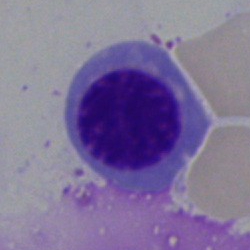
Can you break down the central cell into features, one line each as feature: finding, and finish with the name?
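Nucleus: off-centre, toward the left side
Nucleoli: none visible
Cytoplasm: paler area beside the nucleus, upper right
Granules: none seen
Name: erythroblast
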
